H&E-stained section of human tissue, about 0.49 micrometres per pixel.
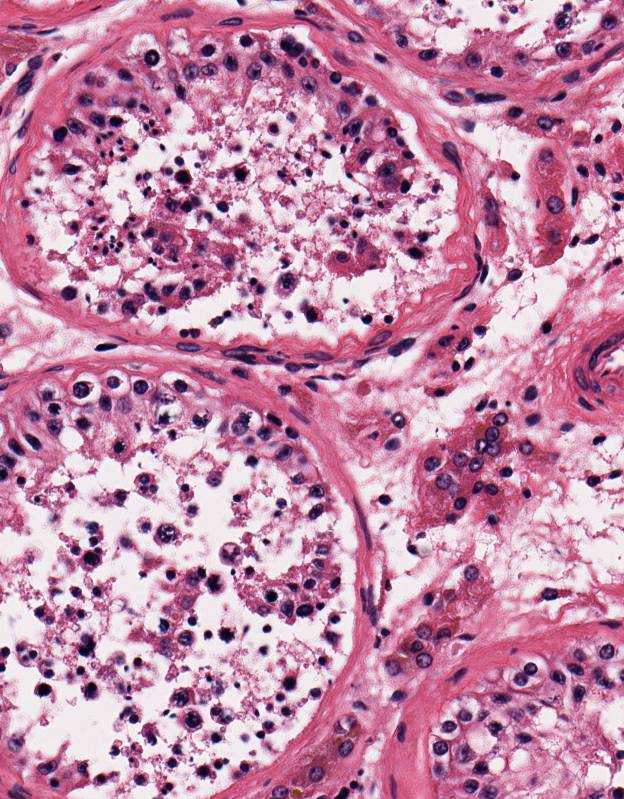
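Testis: round tubular profiles in cross-section, two large ones filling the left half, one above the other. A row of rounded cells with round nuclei and clear cytoplasm lines the inner edge of the lower-left tubule at its upper left. Right of centre, clusters of polygonal cells with abundant pink cytoplasm and round nuclei lie between tubules.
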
